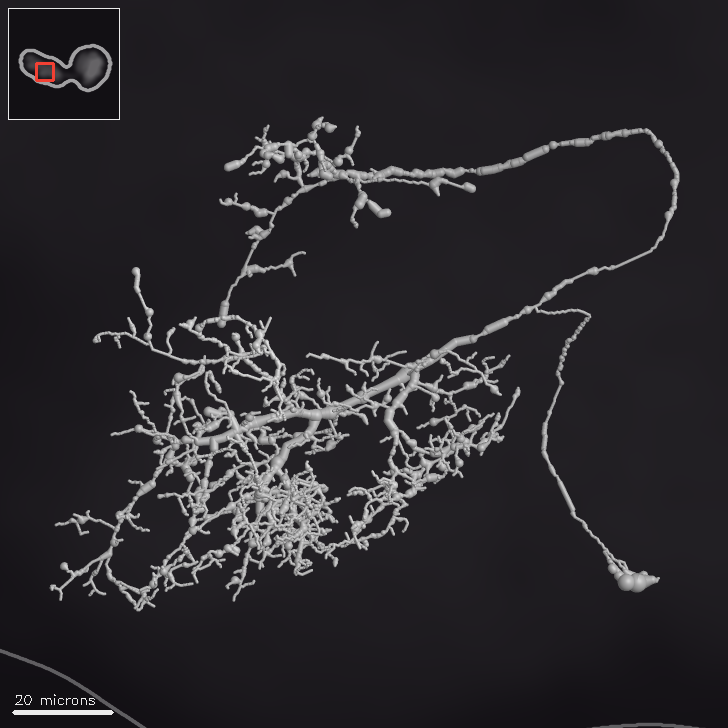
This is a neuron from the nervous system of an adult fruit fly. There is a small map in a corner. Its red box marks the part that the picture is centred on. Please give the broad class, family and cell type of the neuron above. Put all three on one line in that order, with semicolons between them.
nerve-cord intrinsic neuron; hemilineage 16B; IN16B033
